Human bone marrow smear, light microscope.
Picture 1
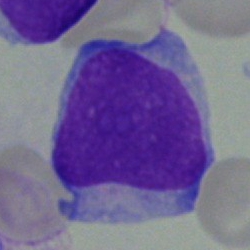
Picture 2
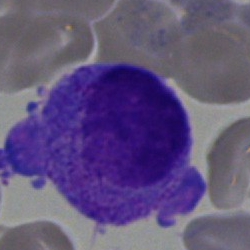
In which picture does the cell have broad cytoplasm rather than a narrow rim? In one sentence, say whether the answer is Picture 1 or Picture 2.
The cell shown in picture 2 has ample cytoplasm around its nucleus.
